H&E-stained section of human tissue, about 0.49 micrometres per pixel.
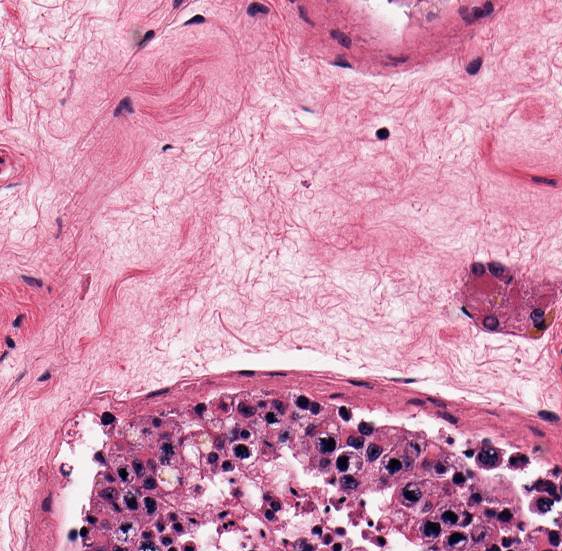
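Testis, H&E. A tubule packed with several layers of rounded cells whose dark round nuclei, many with coarse clumped chromatin, sit within a thin pink boundary holding flattened spindle-shaped nuclei. Right, mid-height: small cluster of polygonal cells, abundant pink granular cytoplasm, round nuclei, yellow-brown pigment.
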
